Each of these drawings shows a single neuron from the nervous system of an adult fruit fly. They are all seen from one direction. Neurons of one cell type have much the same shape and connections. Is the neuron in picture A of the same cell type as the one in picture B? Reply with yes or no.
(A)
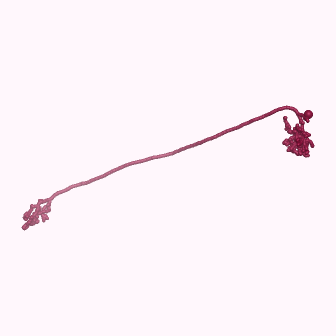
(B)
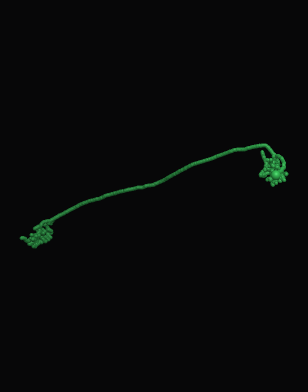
yes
